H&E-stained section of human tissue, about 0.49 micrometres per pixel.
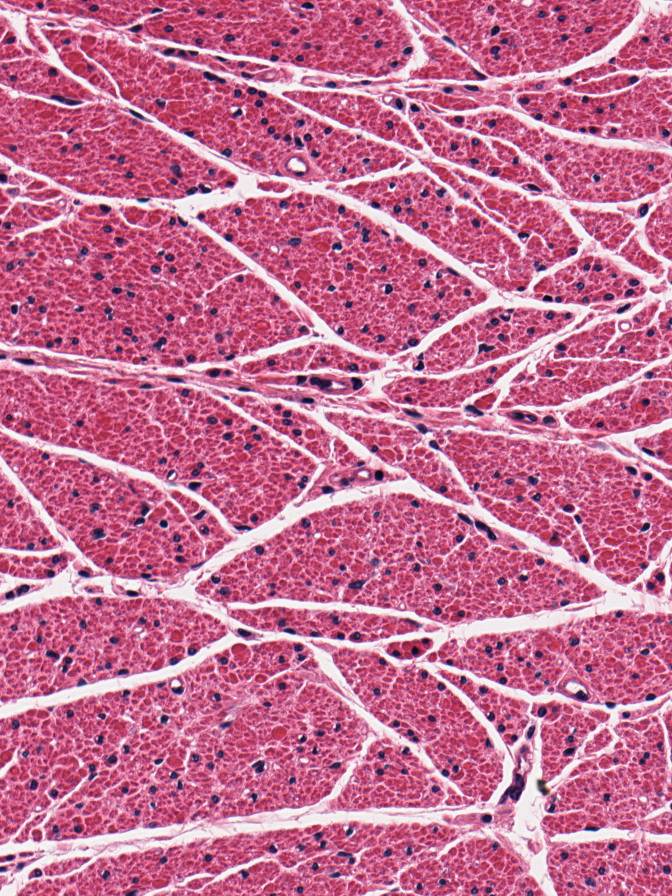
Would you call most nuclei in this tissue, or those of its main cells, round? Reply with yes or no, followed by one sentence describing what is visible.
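Yes. The nuclei within the bundles are small, round and dark blue.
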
